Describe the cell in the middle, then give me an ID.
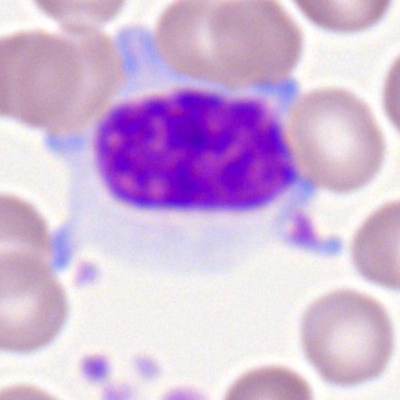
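In this cell the nucleus sits in the upper part, with most of the cytoplasm lying below it. Its dark purple chromatin is mottled with paler patches. The cytoplasm is plentiful, and thin irregular projections extend from the cell edge in several places. This is a lymphocyte.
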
